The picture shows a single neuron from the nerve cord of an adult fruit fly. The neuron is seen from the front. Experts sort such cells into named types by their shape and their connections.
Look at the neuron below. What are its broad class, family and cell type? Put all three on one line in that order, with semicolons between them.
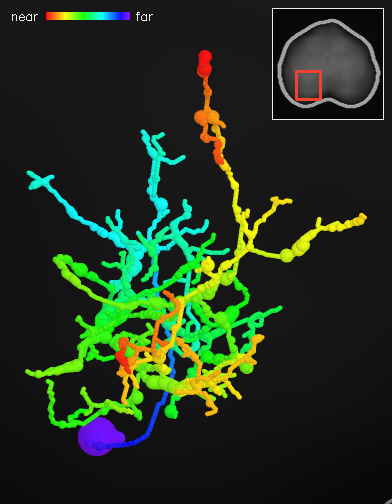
nerve-cord intrinsic neuron; hemilineage 20A.22A; IN20A.22A063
